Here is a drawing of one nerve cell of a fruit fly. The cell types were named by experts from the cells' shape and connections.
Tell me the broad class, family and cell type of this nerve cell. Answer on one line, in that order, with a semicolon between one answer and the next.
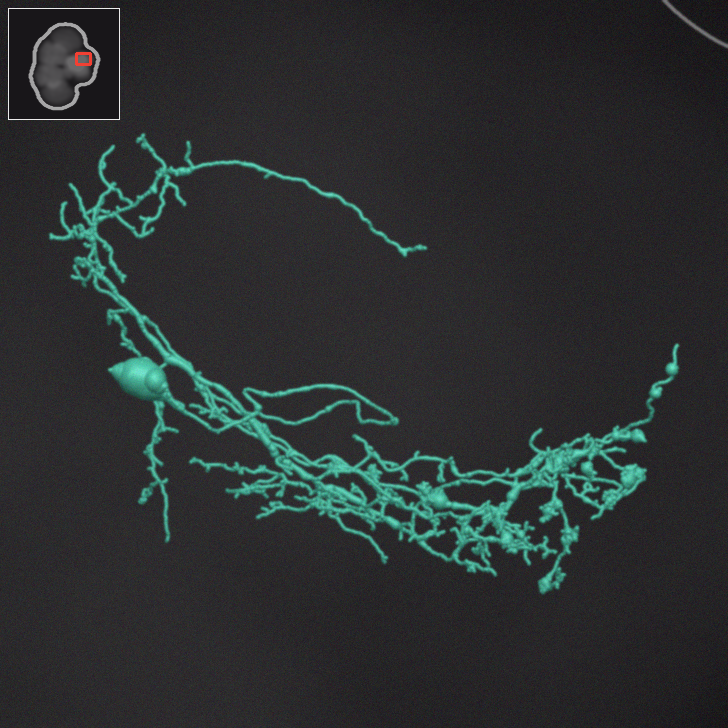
nerve-cord intrinsic neuron; hemilineage 08A; IN08A024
